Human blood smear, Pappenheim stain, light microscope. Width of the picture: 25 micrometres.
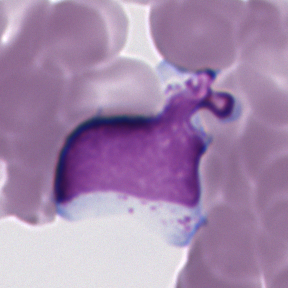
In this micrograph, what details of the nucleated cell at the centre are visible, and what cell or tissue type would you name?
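Look first at the cytoplasm: it is pale blue. In its lower part you'll find a few small reddish-purple granules, scattered about. Now move up to the upper right edge, where a small knob-like projection sticks out from the cell. You won't see any vacuoles in the cytoplasm. This is a large granular lymphocyte.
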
